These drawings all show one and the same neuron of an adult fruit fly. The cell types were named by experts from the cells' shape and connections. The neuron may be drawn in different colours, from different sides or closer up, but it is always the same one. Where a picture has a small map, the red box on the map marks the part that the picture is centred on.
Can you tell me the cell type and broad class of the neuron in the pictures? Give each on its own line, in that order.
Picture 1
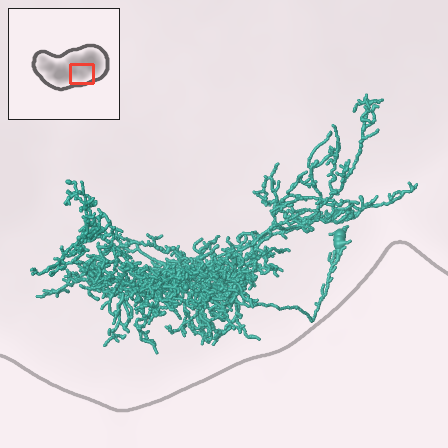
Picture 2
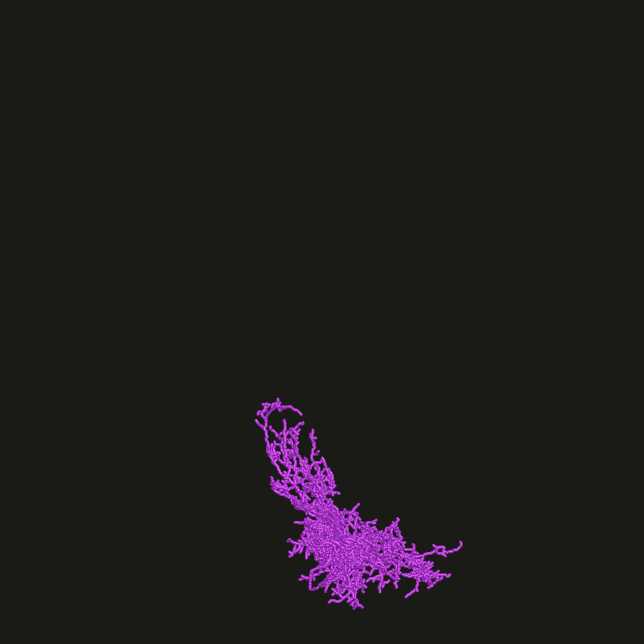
GNG516
central-brain intrinsic neuron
